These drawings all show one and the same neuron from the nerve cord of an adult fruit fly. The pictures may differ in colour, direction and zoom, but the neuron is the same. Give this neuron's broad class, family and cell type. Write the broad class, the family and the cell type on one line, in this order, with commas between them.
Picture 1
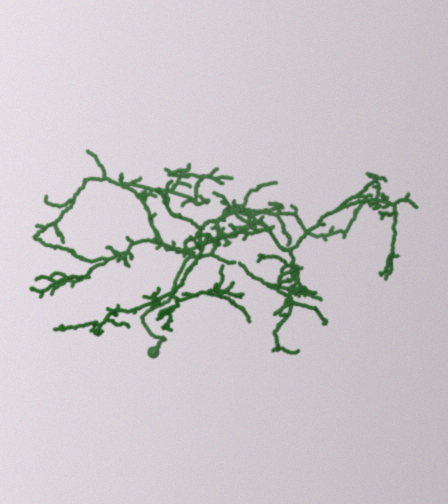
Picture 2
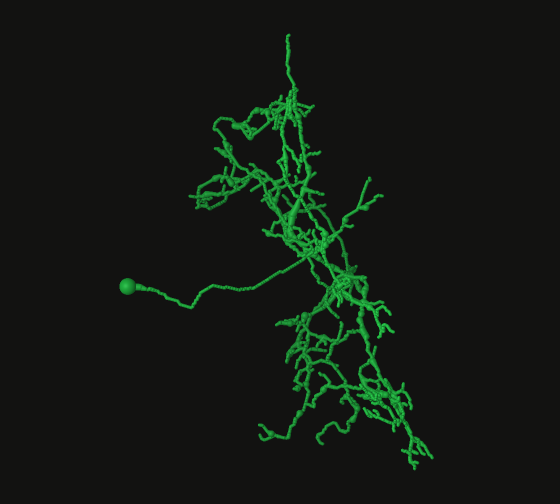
nerve-cord intrinsic neuron, hemilineage 00A, IN00A061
